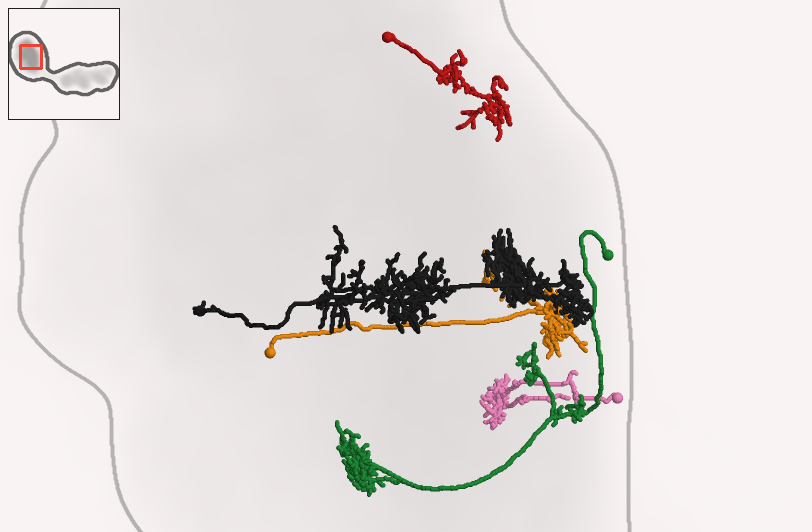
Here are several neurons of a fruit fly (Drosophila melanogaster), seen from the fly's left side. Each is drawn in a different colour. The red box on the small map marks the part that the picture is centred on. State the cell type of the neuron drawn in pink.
T4c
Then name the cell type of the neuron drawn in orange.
TmY20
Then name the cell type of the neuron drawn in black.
TmY15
